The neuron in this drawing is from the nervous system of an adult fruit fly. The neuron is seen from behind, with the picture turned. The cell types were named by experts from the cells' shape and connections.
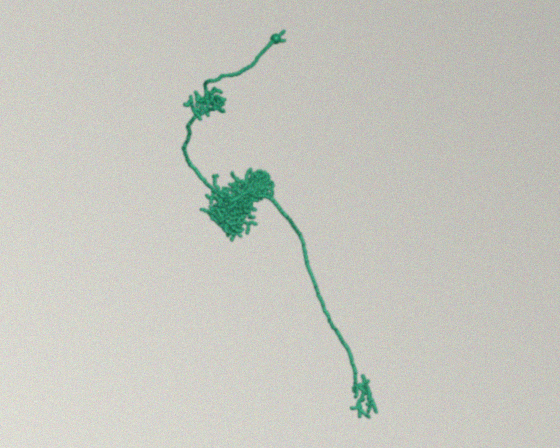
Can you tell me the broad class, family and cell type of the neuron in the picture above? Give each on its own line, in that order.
central-brain intrinsic neuron
class CX
EPG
